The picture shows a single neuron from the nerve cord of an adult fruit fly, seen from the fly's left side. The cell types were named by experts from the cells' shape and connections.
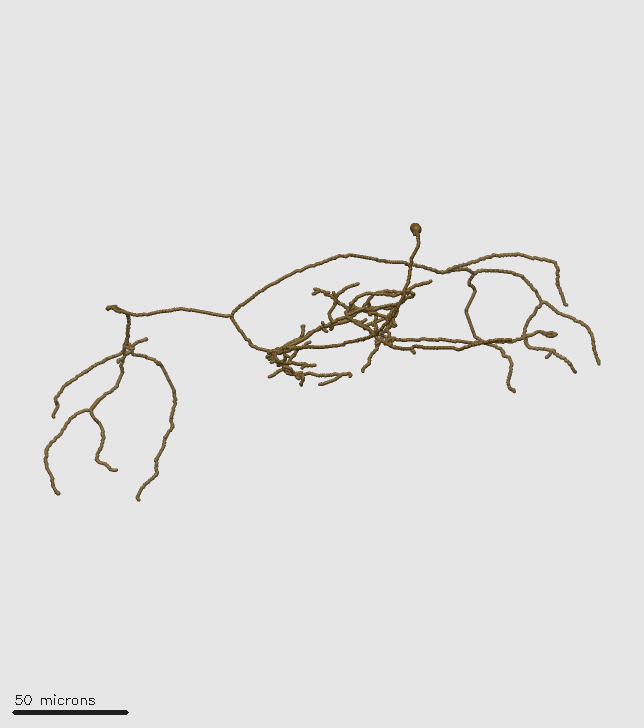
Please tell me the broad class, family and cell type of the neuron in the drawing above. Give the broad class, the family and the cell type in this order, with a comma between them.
nerve-cord intrinsic neuron, hemilineage 18B, IN18B038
